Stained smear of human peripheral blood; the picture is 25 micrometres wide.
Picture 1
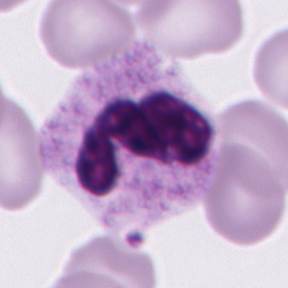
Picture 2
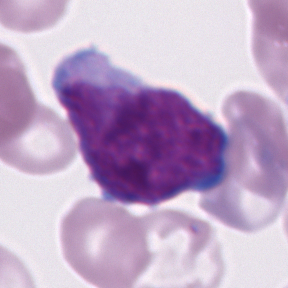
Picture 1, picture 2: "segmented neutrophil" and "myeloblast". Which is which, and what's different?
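Picture 1 shows a segmented neutrophil; picture 2 shows a myeloblast. The two differ first in their cytoplasm: in the segmented neutrophil it is pale pinkish-lilac rather than blue, carries fine pink-violet granules throughout and contains no clear vacuoles, while in the myeloblast it is blue, deepest along the edge, with no granules seen. Second, the myeloblast's nucleus fills about 80% of the cell's area.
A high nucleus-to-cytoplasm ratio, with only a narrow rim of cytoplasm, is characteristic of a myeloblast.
Third, the segmented neutrophil's chromatin is dark purple and coarsely clumped, with no visible nucleoli.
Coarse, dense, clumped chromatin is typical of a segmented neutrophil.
Finally, the myeloblast has an irregular, angular outline rather than a round one.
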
